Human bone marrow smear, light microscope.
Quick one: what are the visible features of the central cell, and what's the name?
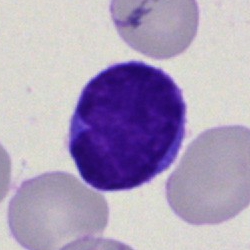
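Outline: round to slightly oval, smooth. Nucleus: fills nearly whole cell. Chromatin: deep purple, dense. Cytoplasm: scant, at most a thin bluish rim at the edge. Lymphocyte.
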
